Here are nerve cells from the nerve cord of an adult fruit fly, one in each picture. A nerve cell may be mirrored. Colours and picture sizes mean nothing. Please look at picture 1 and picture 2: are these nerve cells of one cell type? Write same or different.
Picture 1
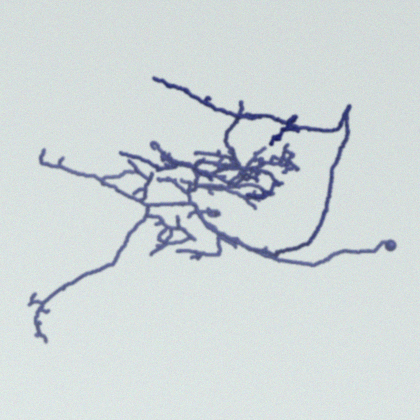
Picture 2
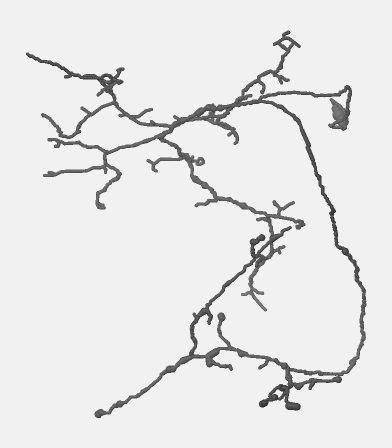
different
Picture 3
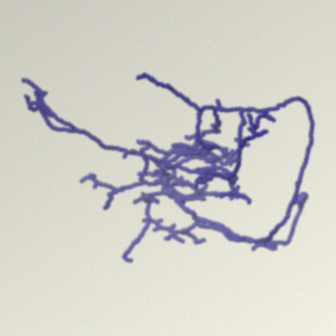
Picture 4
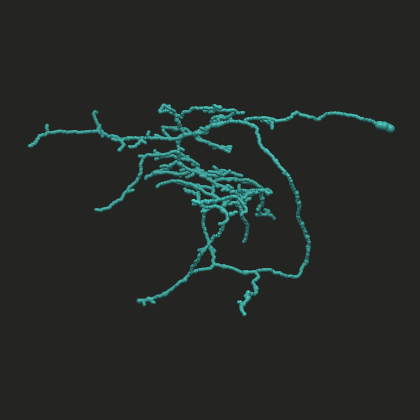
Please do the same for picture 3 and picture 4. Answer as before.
different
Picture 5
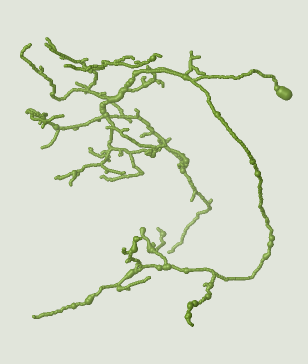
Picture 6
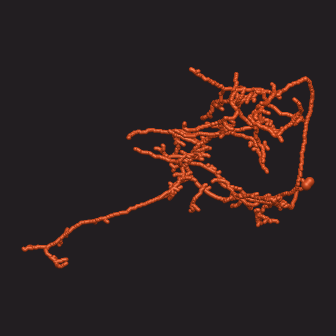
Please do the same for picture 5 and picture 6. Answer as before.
different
